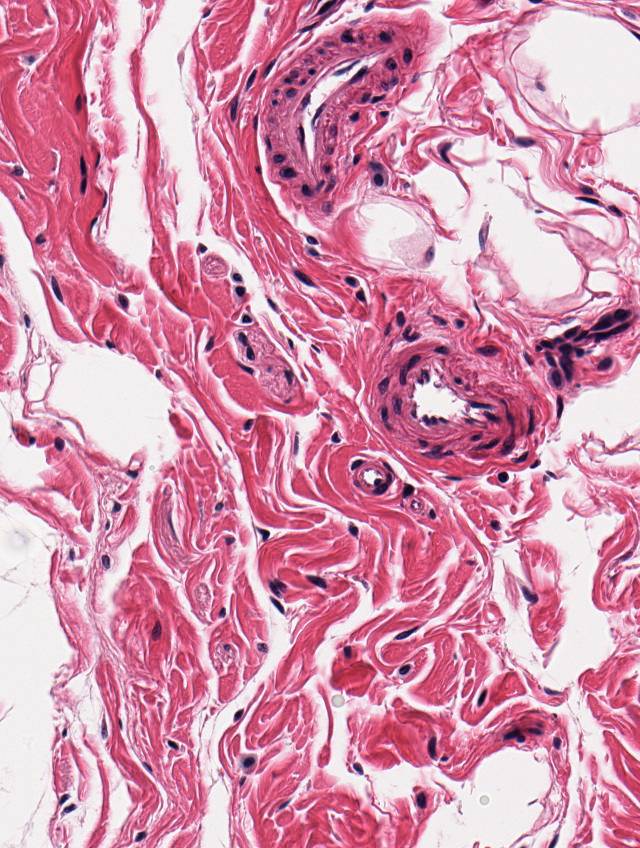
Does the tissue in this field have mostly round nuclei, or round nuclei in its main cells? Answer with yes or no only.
No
